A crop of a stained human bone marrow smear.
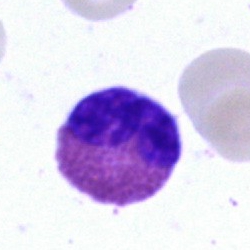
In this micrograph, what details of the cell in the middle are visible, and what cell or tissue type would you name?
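Upper part of cell occupied by nucleus; cytoplasm confined to lower part. Chromatin dark purple, coarsely clumped. Cytoplasm pinkish-lilac, filled with fine pink granules. This is an eosinophil.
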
